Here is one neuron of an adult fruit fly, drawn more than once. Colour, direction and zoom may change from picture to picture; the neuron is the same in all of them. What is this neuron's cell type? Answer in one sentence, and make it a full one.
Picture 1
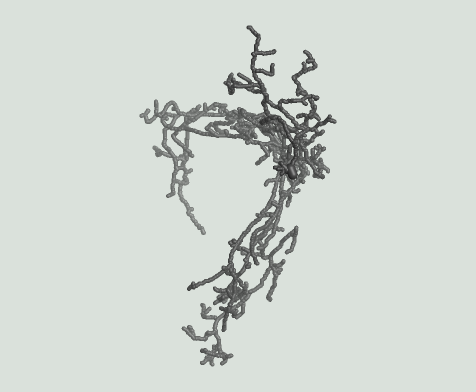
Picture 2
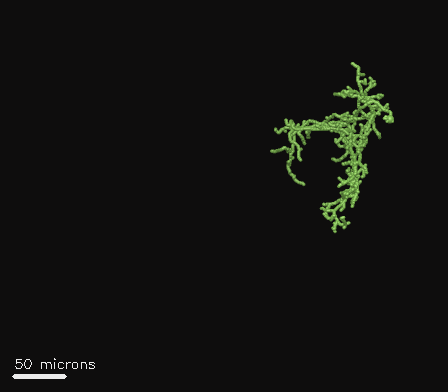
It is the cell type AVLP038 to which this neuron belongs.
